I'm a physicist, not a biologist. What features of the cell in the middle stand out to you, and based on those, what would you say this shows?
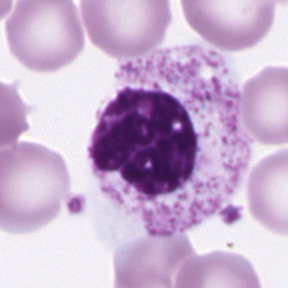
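Abundant, very pale cytoplasm, almost colourless, surrounds a nucleus placed off-centre toward the left. The granules leave the nuclear outline clearly visible, and no nucleoli appear in the nucleus. This is a segmented neutrophil.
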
